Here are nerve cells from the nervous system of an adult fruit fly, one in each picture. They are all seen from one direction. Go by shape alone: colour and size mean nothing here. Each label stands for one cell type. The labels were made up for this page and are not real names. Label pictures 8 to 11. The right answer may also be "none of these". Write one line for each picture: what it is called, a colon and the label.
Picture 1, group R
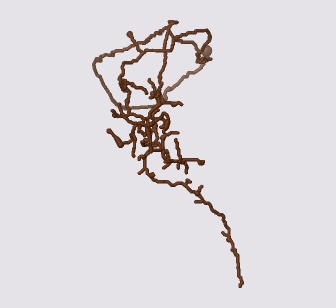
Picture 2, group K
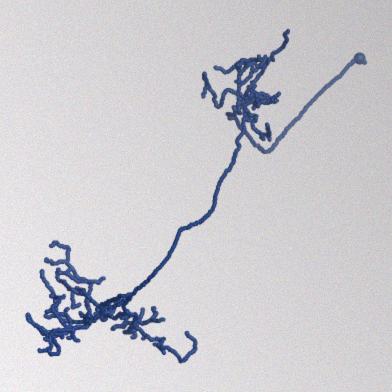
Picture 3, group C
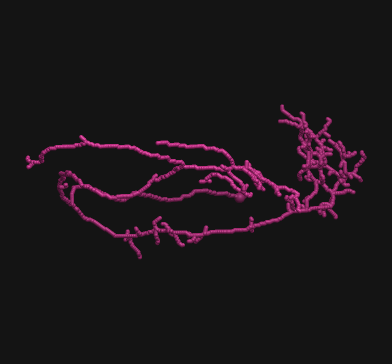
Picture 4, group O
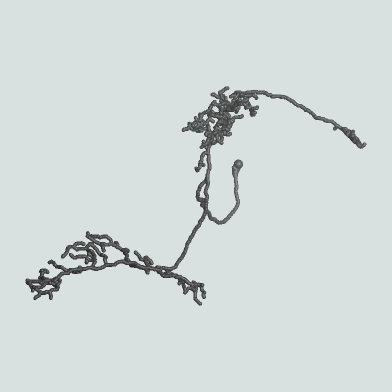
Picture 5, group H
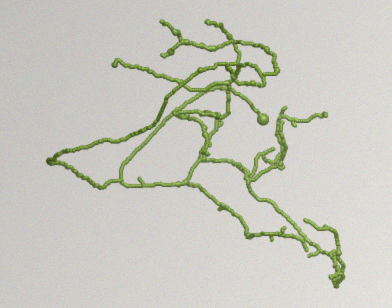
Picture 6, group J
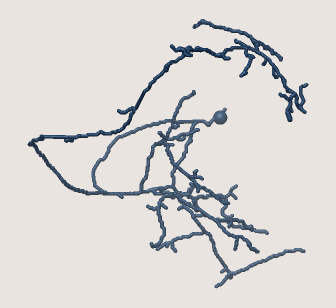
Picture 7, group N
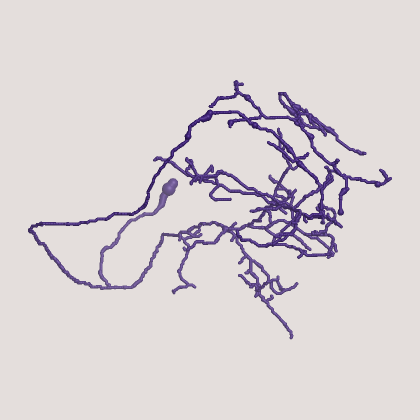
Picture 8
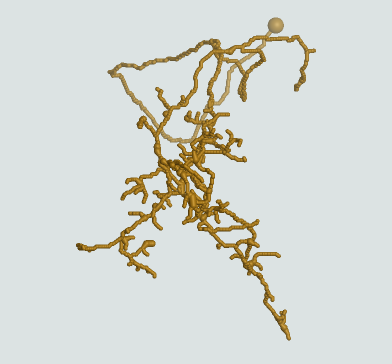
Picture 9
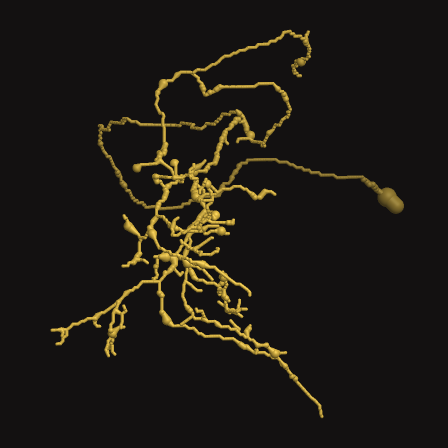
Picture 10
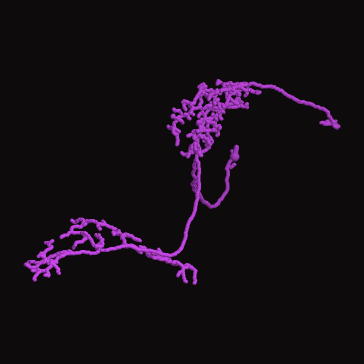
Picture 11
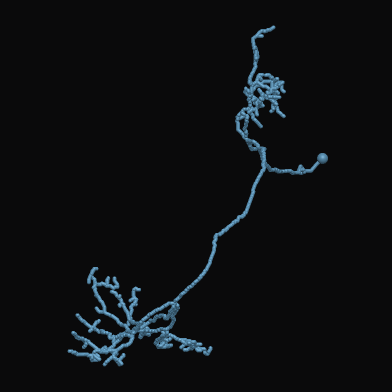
8: group R
9: group R
10: group O
11: group K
